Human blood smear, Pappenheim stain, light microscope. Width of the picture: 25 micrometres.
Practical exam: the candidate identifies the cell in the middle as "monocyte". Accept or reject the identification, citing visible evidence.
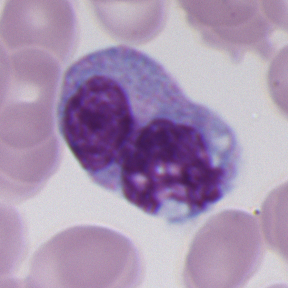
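Two features decide: fine, faint purplish granules are sprinkled through the cytoplasm, and small clear spaces lie in the lower right part of the cell.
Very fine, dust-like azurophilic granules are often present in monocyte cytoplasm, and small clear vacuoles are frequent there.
The name monocyte therefore fits better than hairy cell. The plentiful pale blue-grey cytoplasm does not separate the two.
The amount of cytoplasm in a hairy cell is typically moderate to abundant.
The cell is oval, about 18 by 12 micrometres, with its long axis running from upper left to lower right; no other nucleated cell is present in the picture.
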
